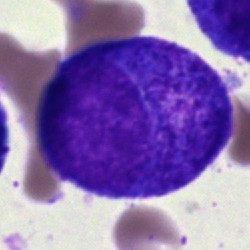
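Promyelocyte at the centre of a stained human bone marrow smear. The whole cell takes up a deep blue-purple stain, so the nucleus and any cytoplasm show little contrast. A fine purple stippling covers the surface and is most evident in the upper right part. No distinct nucleoli can be picked out, and no vacuoles are visible.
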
